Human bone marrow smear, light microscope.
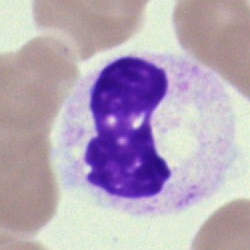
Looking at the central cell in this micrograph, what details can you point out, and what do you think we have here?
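You've got an elongated nucleus here, indented on its right side. Its chromatin is dark purple and densely condensed, and there aren't any nucleoli showing. Through the cytoplasm there's a scatter of fine pink-lilac granules. So: band neutrophil.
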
